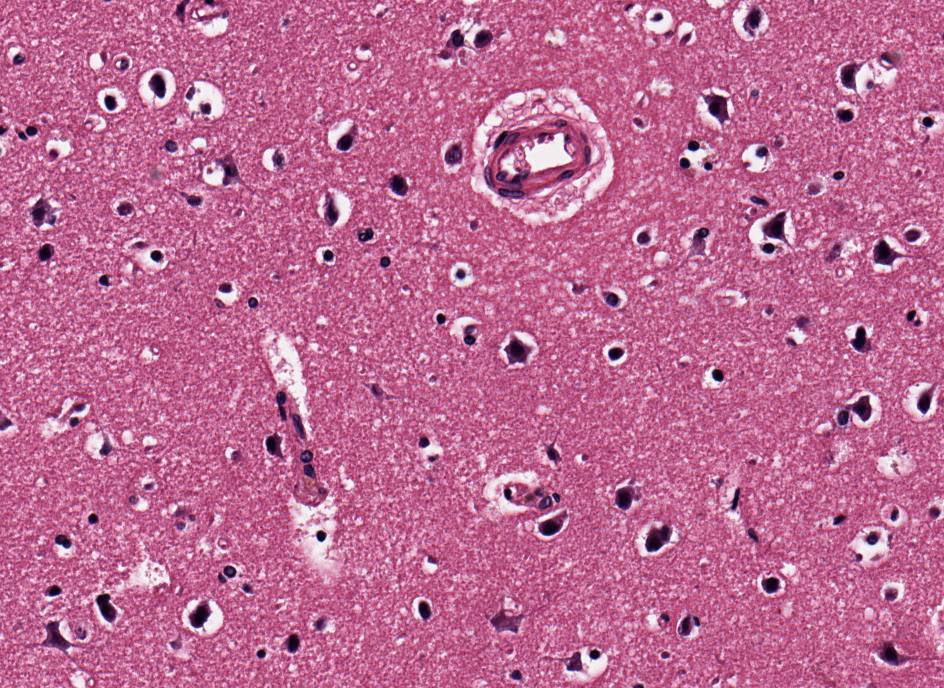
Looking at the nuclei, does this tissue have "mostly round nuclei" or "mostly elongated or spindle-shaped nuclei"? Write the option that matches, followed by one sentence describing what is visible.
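Mostly round nuclei. Small round dark nuclei make up most of the scattered cells.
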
